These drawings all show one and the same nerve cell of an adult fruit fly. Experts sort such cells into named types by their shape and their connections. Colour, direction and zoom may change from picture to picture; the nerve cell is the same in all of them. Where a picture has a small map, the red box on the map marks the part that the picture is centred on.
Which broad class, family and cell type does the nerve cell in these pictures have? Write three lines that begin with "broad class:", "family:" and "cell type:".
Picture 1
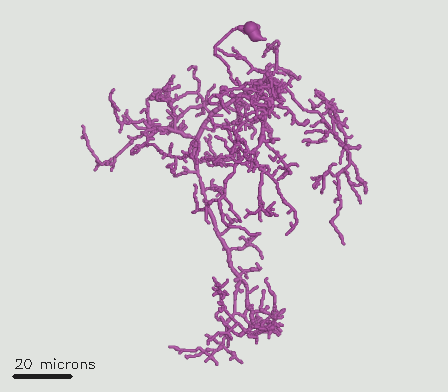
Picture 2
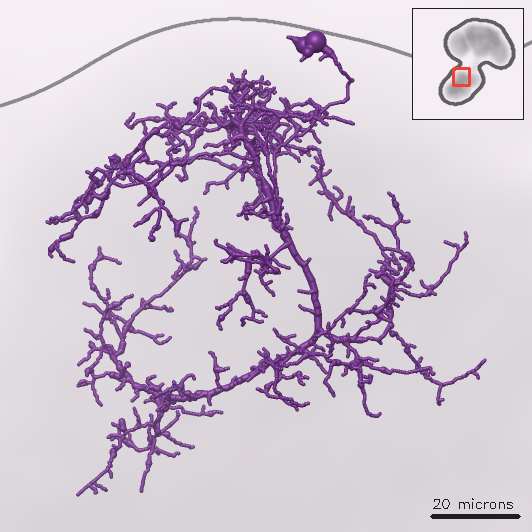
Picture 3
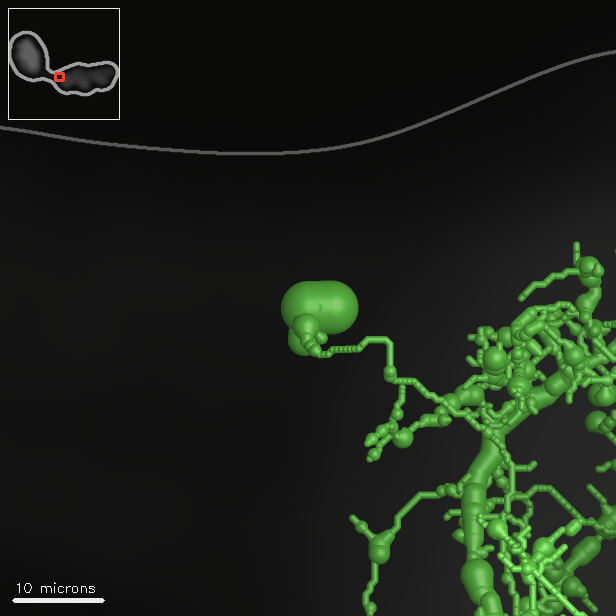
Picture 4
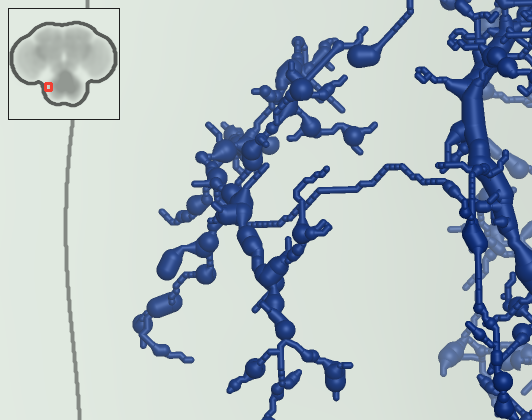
broad class: nerve-cord intrinsic neuron
family: hemilineage 17A
cell type: IN17A052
